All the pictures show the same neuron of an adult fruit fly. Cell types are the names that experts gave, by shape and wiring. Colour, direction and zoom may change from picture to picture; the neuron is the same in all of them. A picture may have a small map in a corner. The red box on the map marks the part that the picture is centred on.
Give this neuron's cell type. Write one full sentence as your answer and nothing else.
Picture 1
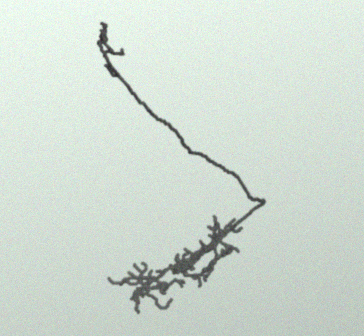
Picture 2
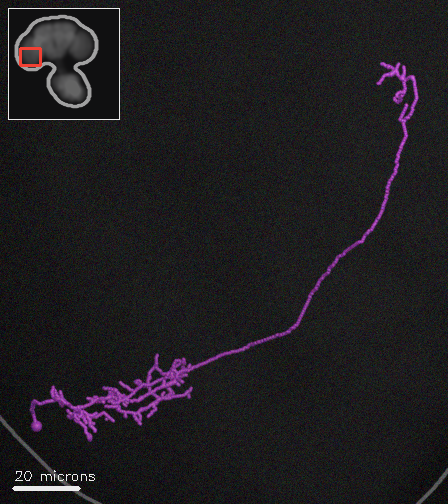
The type assigned to this neuron is Tm5c.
